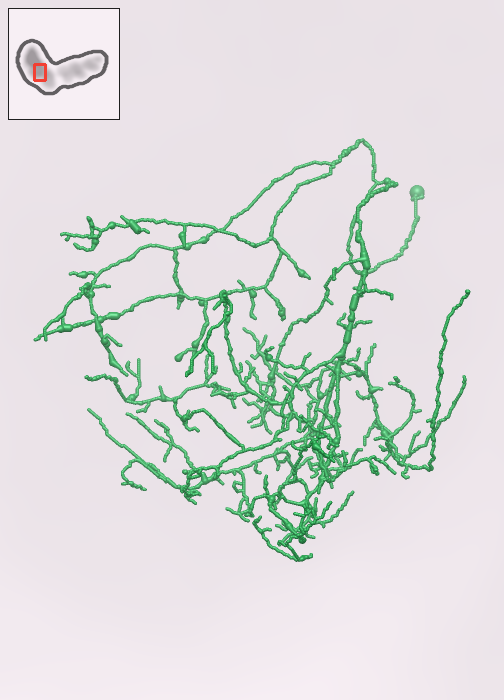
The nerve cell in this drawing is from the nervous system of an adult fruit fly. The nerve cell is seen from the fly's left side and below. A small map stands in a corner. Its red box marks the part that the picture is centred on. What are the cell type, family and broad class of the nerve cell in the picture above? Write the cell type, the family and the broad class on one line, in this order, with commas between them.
AVLP004_a, hemilineage LHl1, central-brain intrinsic neuron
